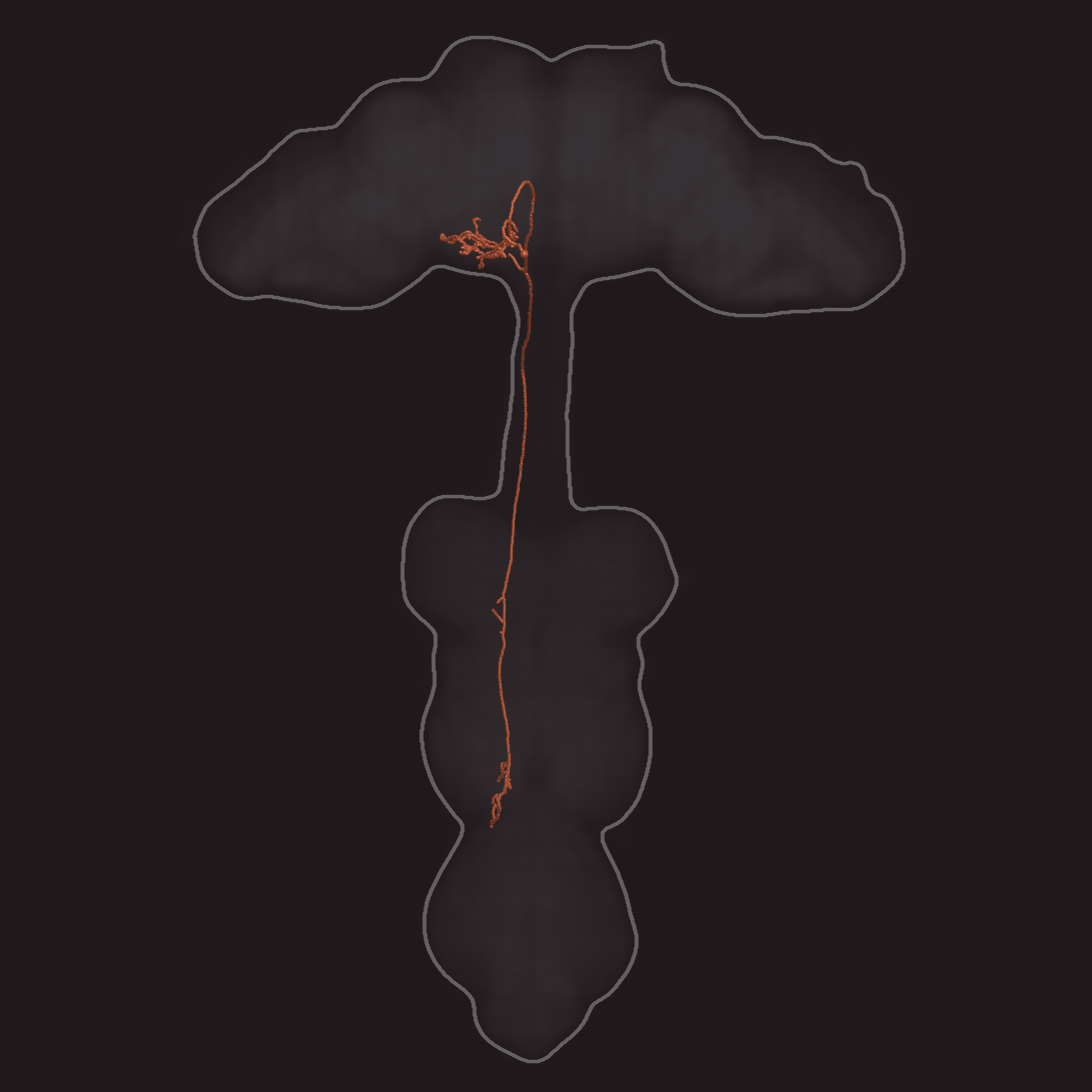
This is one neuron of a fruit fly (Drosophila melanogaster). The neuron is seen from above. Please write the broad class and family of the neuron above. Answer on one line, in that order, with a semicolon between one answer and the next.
descending neuron; hemilineage PSp2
